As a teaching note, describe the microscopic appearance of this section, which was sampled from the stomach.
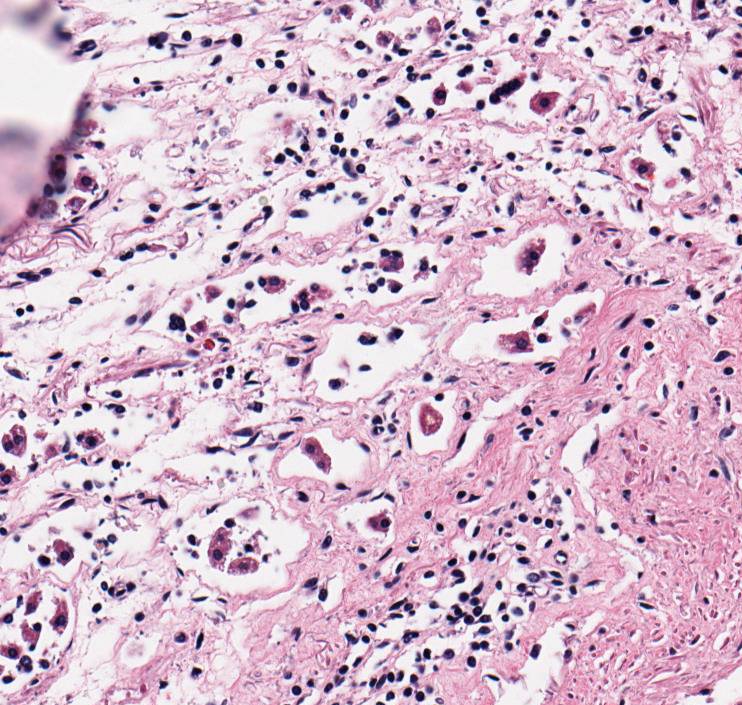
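Overall pattern: mostly loose, pale, open-textured stroma, denser, pink and fibrous in the lower right. Texture: thin, wavy pink fibres separated by clear spaces. Cells: many small ones with round, dark nuclei and little cytoplasm, scattered throughout. Epithelium and glands: none.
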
